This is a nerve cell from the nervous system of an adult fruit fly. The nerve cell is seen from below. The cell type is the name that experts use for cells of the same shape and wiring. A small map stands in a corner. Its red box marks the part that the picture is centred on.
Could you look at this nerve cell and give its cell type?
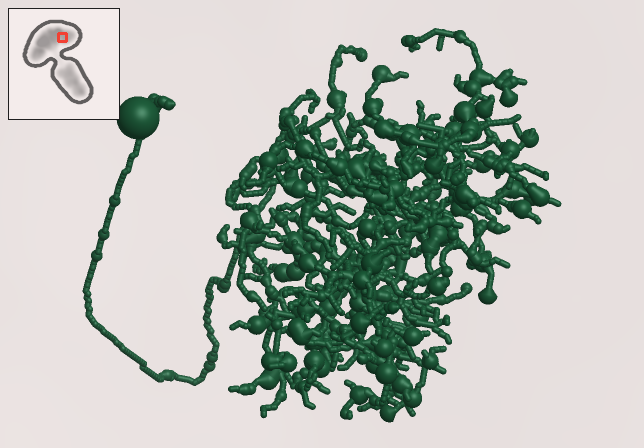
Li20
